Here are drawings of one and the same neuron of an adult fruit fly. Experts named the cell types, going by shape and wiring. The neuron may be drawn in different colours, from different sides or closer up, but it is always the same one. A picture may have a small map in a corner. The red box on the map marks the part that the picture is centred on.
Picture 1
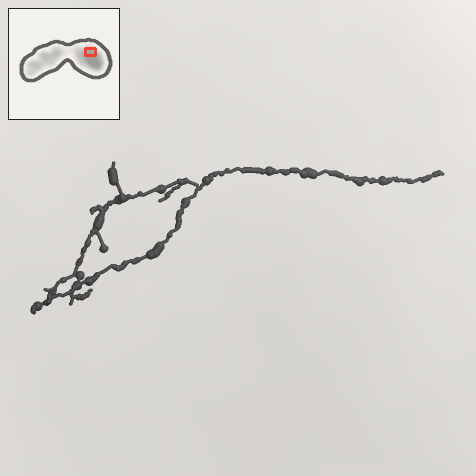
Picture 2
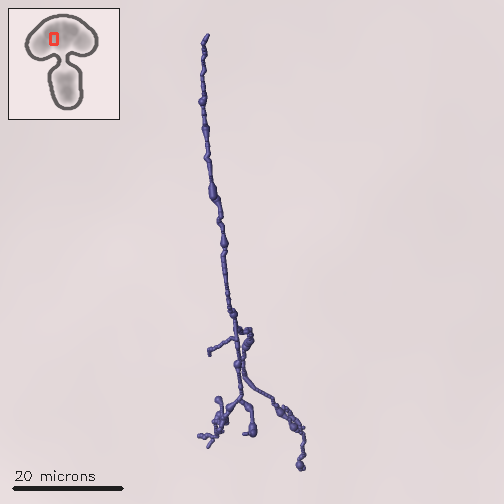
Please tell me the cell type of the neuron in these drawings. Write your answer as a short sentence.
The cell type is JO-EV1.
